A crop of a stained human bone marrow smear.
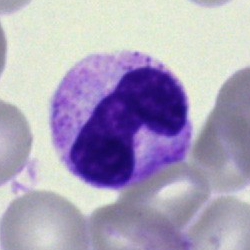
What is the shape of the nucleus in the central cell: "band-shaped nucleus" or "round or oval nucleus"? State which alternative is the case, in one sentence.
The cell carries a nucleus shaped as a curved band without separate lobes.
